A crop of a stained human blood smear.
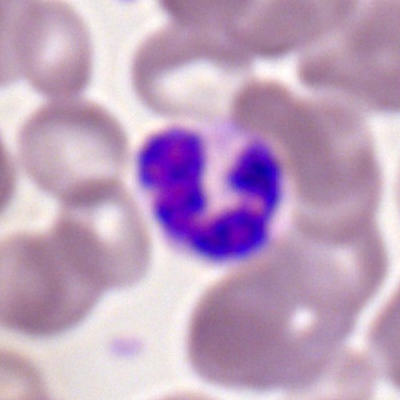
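Segmented neutrophil: the nucleus is divided into several lobes arranged in a curve that opens toward the top of the cell. The chromatin is dark purple and coarsely clumped, and no nucleoli are visible. The cytoplasm is pale pinkish-lilac.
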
